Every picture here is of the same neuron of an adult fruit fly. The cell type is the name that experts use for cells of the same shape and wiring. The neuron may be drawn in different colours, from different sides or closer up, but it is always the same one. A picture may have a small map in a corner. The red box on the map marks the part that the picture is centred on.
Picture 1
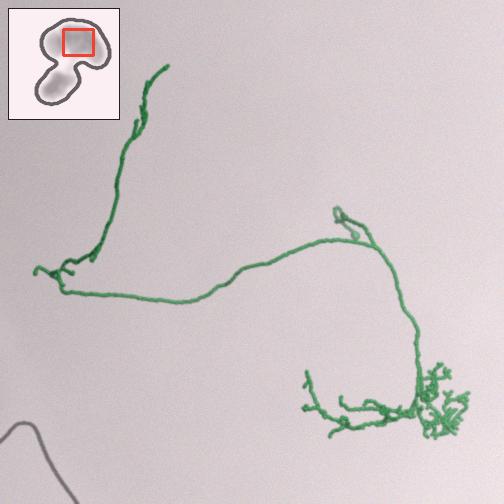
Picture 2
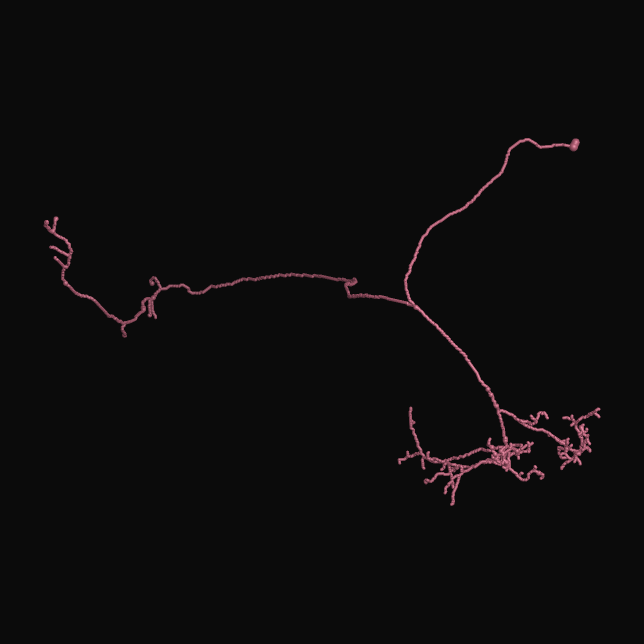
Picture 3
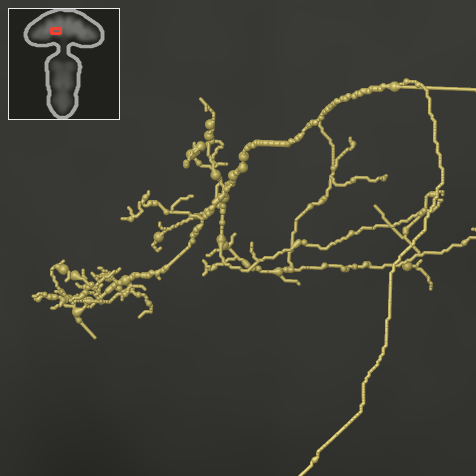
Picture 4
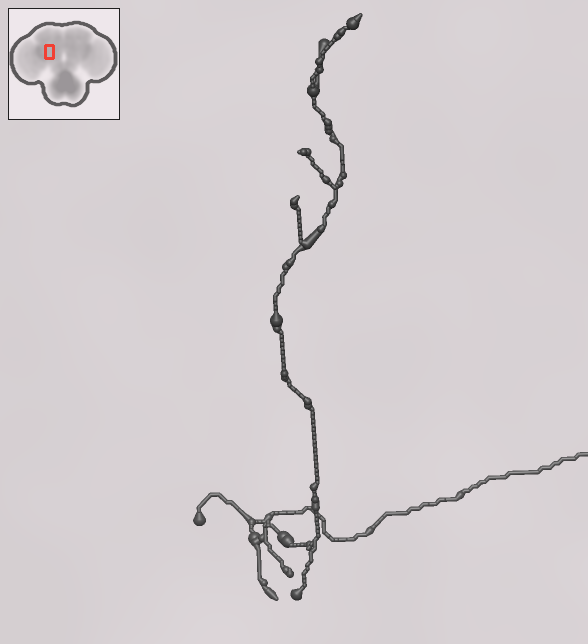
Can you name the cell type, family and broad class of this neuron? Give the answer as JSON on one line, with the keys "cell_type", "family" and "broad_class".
{"cell_type": "CB1493", "family": "hemilineage DM6_central1", "broad_class": "central-brain intrinsic neuron"}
